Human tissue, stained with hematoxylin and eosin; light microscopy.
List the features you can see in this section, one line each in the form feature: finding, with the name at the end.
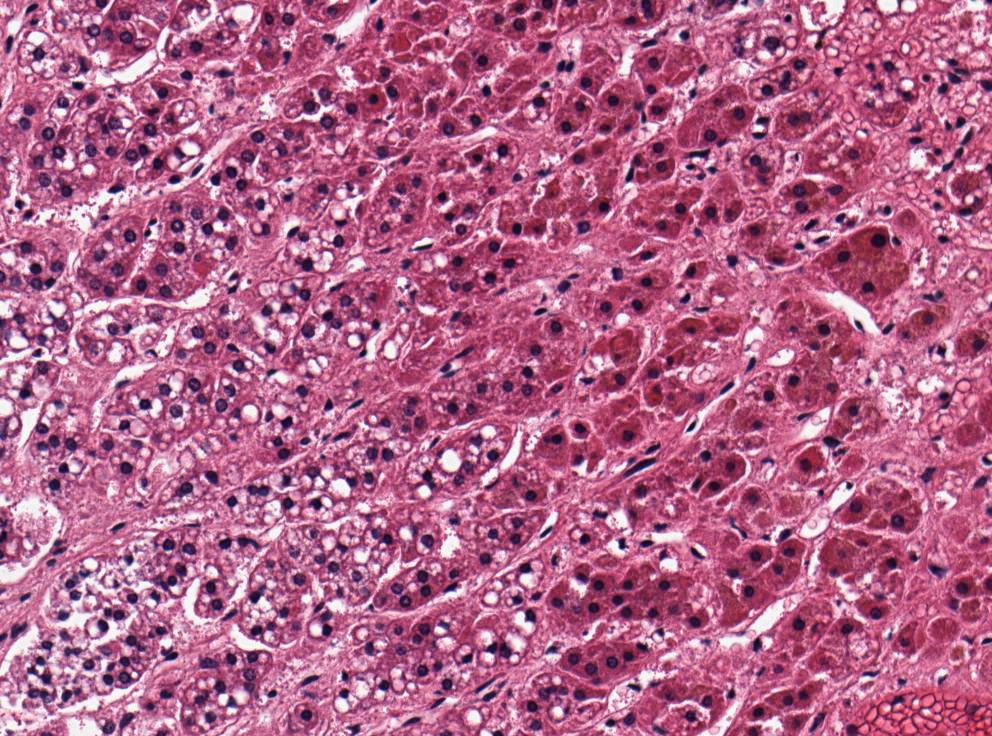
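Cytoplasm: left-half cells full of clear round vacuoles; right-side cells denser, deeper pink.
Cells: large, polygonal, plenty of cytoplasm.
Nuclei: round, central, often a distinct nucleolus.
Thin strands: dark, elongated, spindle-shaped nuclei between cell groups.
Name: adrenal gland.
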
